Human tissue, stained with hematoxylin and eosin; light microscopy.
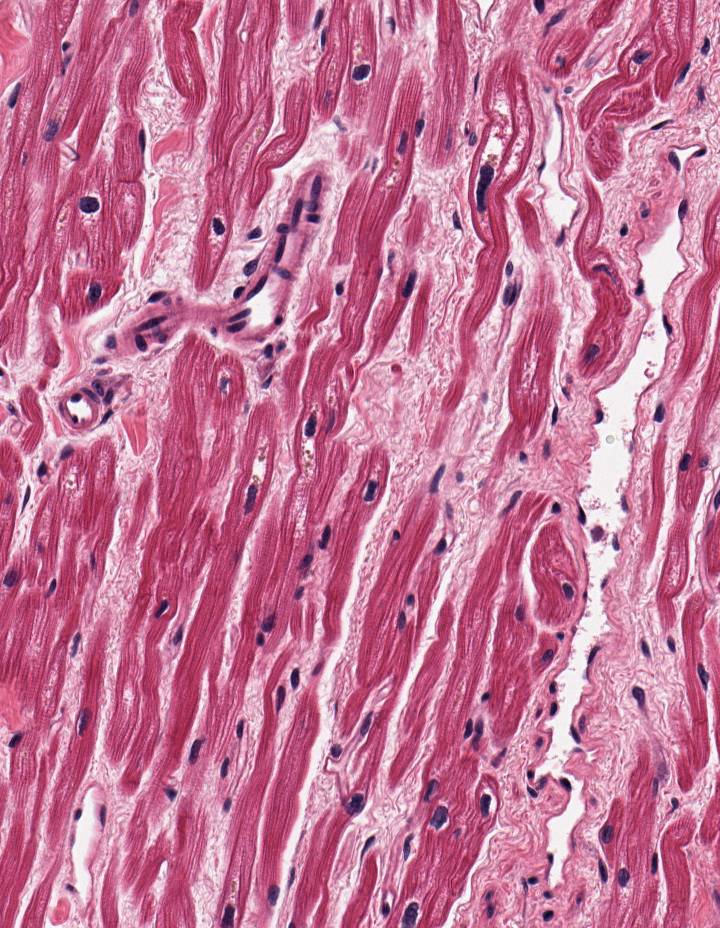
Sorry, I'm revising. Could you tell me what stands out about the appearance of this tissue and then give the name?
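By the way, some muscle fibre nuclei have small golden-brown granules sitting in the cytoplasm beside them. Between the muscle fibres there's pale pink, loose, wavy connective tissue, and no fat cells anywhere in the field. It's the atrial appendage of the heart.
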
